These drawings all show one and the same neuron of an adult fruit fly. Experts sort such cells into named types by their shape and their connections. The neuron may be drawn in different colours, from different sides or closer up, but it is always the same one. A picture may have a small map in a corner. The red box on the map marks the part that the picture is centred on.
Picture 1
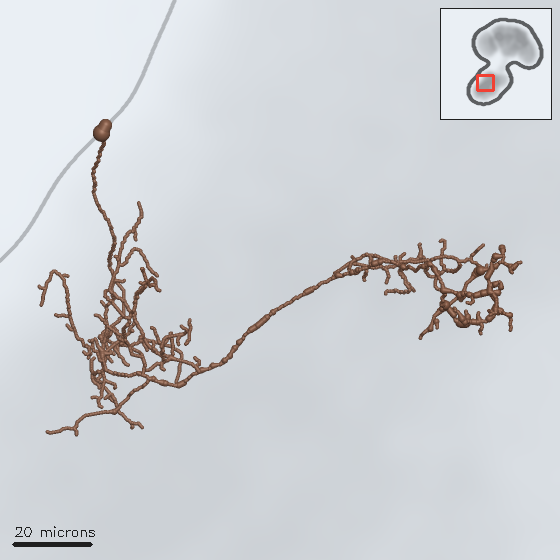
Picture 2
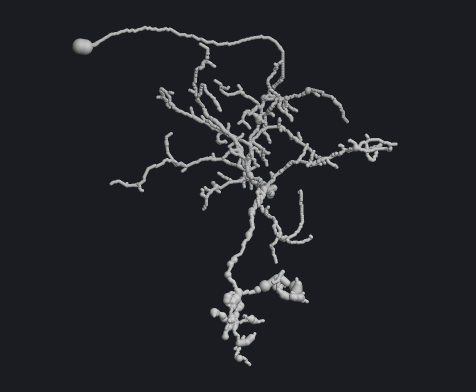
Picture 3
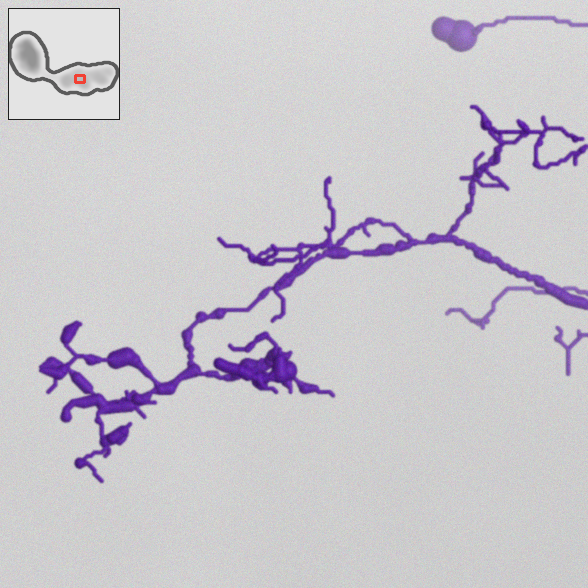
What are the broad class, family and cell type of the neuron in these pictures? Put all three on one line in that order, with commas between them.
nerve-cord intrinsic neuron, hemilineage 19A, IN19A069_a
